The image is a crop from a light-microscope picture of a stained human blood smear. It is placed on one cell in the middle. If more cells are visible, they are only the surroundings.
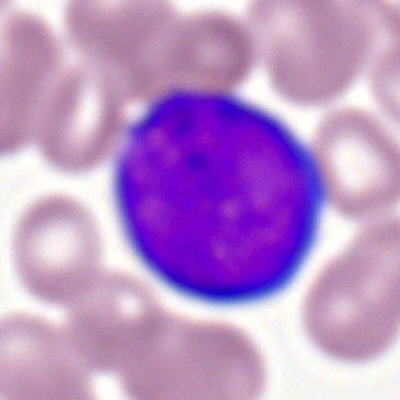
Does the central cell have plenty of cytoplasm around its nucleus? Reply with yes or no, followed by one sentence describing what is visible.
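No. The cytoplasm is only a very thin rim around the nucleus.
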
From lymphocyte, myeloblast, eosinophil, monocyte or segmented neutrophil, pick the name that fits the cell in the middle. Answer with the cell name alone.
myeloblast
